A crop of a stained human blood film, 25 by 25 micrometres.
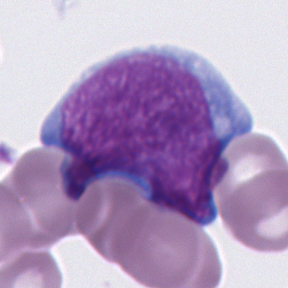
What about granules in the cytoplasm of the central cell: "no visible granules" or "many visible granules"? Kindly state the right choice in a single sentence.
The cell shows no granules in its cytoplasm.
